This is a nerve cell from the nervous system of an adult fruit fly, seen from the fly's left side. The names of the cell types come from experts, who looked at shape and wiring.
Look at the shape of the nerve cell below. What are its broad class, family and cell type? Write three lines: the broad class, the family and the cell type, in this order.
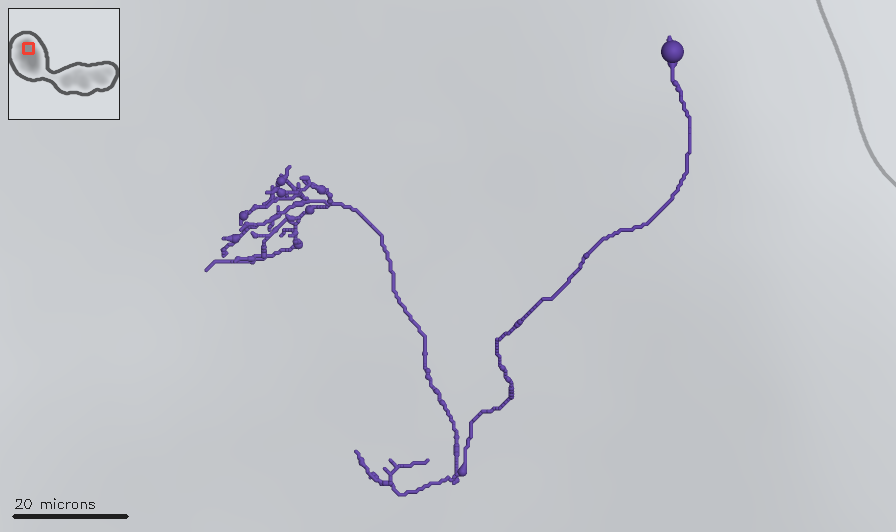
central-brain intrinsic neuron
class CX
vDeltaA_b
